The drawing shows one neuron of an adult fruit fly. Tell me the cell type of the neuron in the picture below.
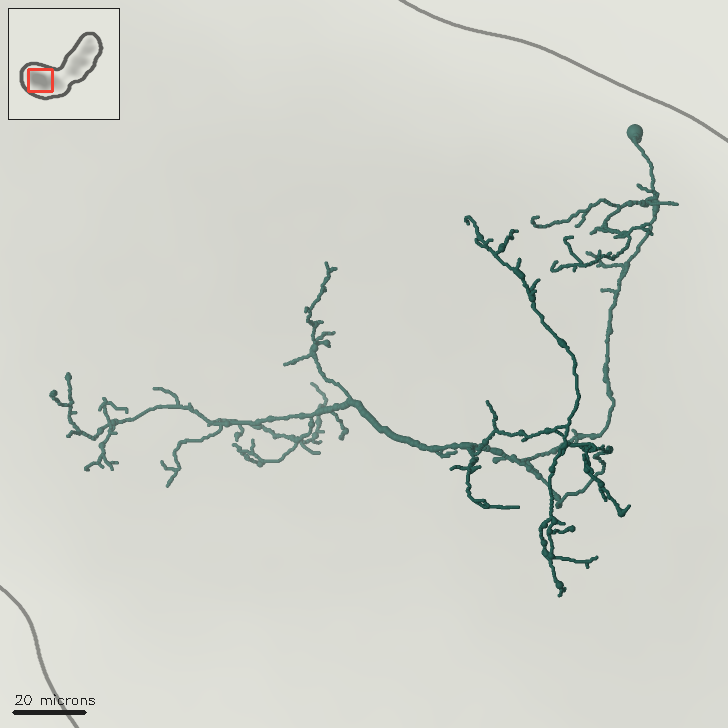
SIP135m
